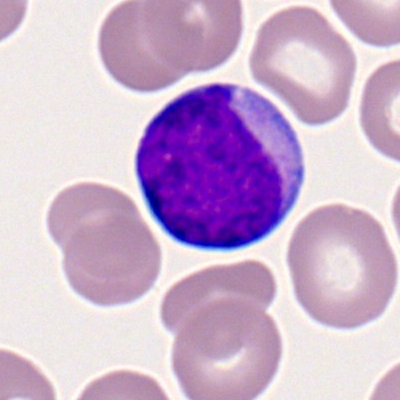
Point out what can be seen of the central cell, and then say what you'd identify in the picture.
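Most of this cell is nucleus, you'll notice. The chromatin's dark purple and coarsely clumped. There's only a scant bit of cytoplasm, a pale blue crescent over on the right side. So that one's a myeloblast.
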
